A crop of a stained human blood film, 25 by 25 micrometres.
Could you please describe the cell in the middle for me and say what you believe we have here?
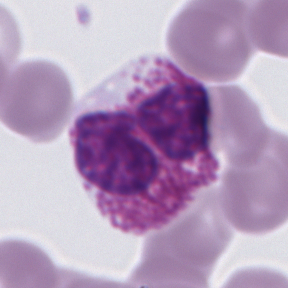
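Looking at the outline first, it is roughly round with a slightly bumpy edge, and the cell measures about 15 by 13 micrometres. Its chromatin is dark purple and coarsely clumped. Coarse, round, reddish-pink granules pack the cytoplasm, though at the upper left there is a pale patch with only sparse granules. The cell is an eosinophil.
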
